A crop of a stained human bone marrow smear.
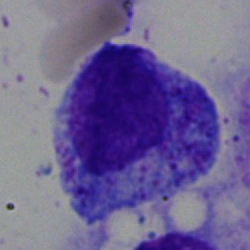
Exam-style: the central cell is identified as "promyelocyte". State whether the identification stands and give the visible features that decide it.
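This cell has a roughly round outline. Its nucleus stains dark purple, much darker than the cytoplasm, and shows no distinct nucleolus. Scattered purple granules lie throughout the cytoplasm. A pale cell without a nucleus touches its upper left edge.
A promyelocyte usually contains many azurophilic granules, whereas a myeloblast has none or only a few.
The granules spread through the cytoplasm therefore speak for promyelocyte and against blast. The name promyelocyte fits.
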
